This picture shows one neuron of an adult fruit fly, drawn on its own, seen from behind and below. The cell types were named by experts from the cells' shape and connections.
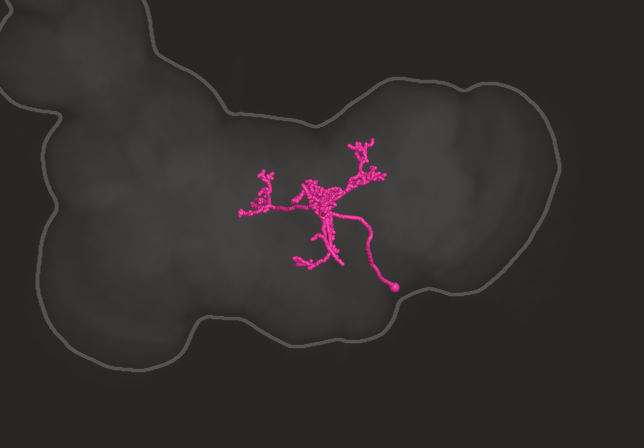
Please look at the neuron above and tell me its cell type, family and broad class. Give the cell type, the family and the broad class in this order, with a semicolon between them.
PS096; hemilineage PSa1; central-brain intrinsic neuron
